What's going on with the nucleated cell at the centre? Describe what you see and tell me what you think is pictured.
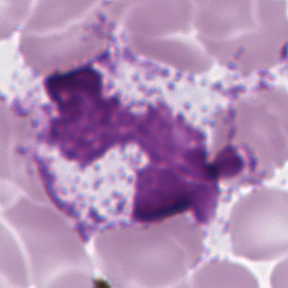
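The nucleus is irregular and deeply indented, with several lobes, and stretches across the cell from upper left to lower right. At its right end a small rounded knob of nucleus juts out. Many small blue-violet granules are scattered through the cytoplasm. The cell is a segmented neutrophil.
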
